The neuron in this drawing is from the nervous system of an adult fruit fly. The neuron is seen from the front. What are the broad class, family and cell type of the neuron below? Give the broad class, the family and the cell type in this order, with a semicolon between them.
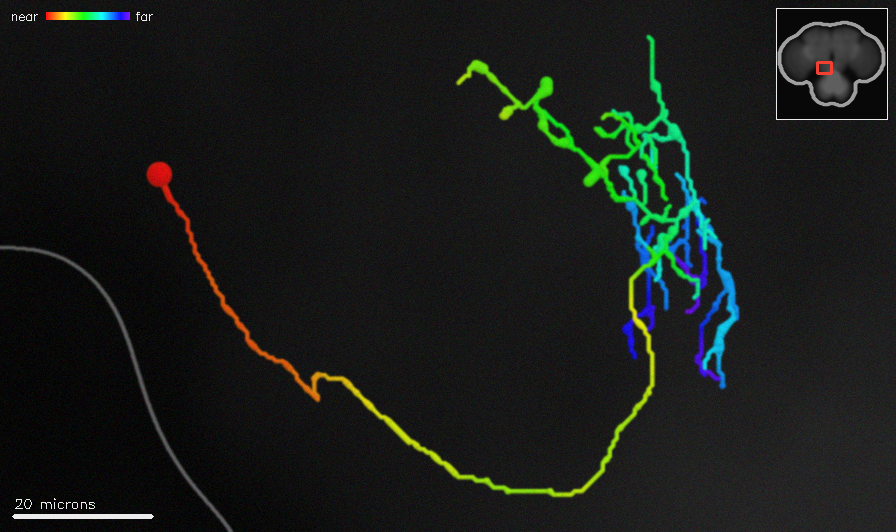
central-brain intrinsic neuron; hemilineage LB3; GNG431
